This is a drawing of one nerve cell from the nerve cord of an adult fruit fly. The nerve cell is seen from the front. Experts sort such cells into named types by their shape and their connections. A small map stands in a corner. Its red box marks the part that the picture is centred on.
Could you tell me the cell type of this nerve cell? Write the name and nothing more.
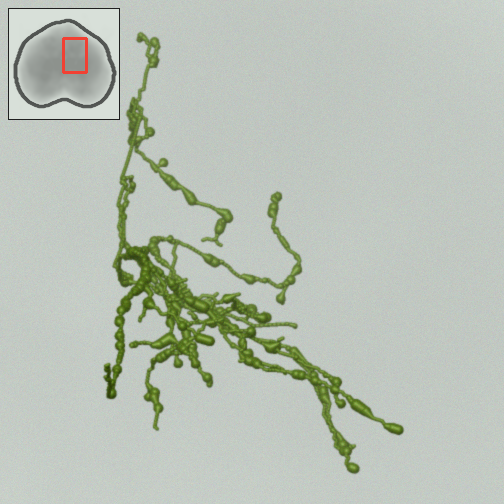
DNbe006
